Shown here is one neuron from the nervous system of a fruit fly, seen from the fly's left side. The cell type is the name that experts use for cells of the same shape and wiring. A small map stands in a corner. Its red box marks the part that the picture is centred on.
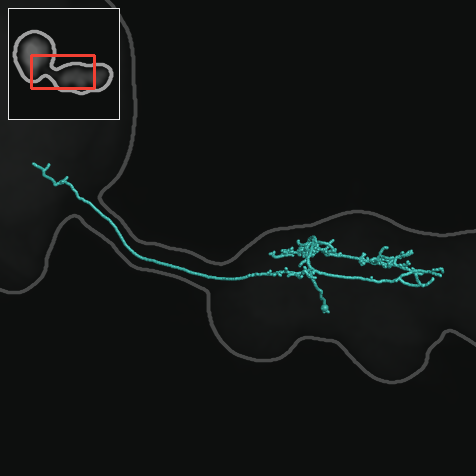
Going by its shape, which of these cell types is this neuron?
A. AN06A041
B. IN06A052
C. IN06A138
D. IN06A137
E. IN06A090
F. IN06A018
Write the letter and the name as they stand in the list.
A. AN06A041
